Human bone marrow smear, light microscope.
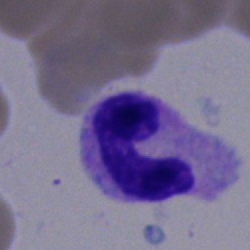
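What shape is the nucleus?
It is bent into a C shape with its open side facing right, and it forms one continuous band rather than separate lobes.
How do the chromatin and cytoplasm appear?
The chromatin is dense and dark purple; the cytoplasm is pale pinkish-lilac.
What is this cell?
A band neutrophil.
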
